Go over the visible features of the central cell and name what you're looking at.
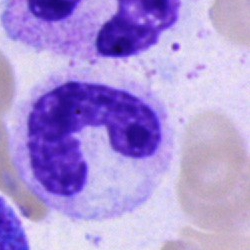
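Here the nucleus bends into a horseshoe with its opening facing downward, and it isn't split into separate lobes by thin strands. The chromatin's dark purple and coarsely clumped. There's plenty of cytoplasm, pale lilac. That's a band neutrophil.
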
